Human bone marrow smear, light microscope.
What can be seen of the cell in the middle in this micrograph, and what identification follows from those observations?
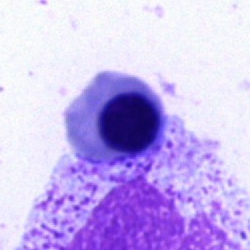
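Nucleus: off-centre, toward the right side of the cell, staining almost uniformly very dark, with no open chromatin pattern visible. Cytoplasm: pale bluish-lilac, forming its widest band on the left side of the nucleus. The cell is an erythroblast.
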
